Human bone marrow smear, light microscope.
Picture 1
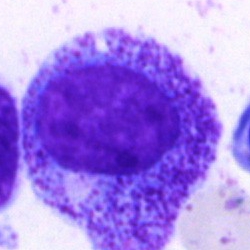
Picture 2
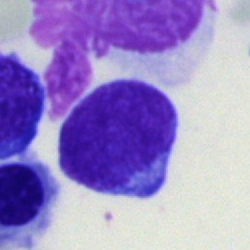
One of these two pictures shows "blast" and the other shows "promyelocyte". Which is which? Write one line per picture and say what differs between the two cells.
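Picture 1 shows a promyelocyte: The cytoplasm is packed with numerous coarse purple granules.
Picture 2 shows a blast: No granules are seen in the cytoplasm.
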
